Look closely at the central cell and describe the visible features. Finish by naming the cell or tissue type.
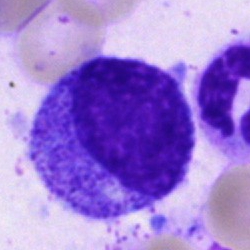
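Look first at the outline: it is round, and the surface carries no projections. Now find the nucleus, sitting off-centre toward the upper right. Around it, the cytoplasm is packed with purple granules. What you are looking at is a promyelocyte.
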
